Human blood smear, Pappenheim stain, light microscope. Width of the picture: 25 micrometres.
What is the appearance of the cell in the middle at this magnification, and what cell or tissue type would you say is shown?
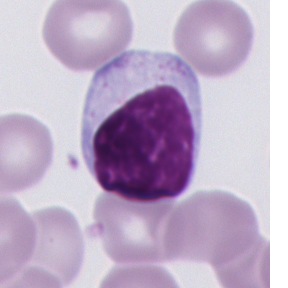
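Look first at the nucleus: one unlobed mass, roughly rounded-triangular, with no nucleoli showing. In the cytoplasm you can find a few fine reddish-purple granules, mostly near its upper edge, and no vacuoles. This is a large granular lymphocyte.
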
